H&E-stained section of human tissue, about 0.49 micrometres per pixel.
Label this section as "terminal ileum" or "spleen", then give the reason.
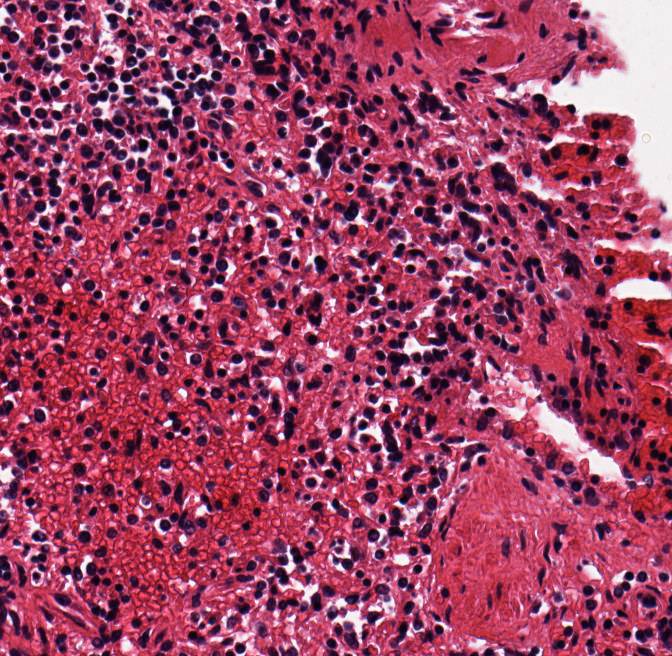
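Spleen, I think. No glands appear anywhere in the field, and that settles it against terminal ileum. I also see closely packed red blood cells in a large sheet at left and lower left, and most nucleated cells are small, with round, dark nuclei and scant cytoplasm.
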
